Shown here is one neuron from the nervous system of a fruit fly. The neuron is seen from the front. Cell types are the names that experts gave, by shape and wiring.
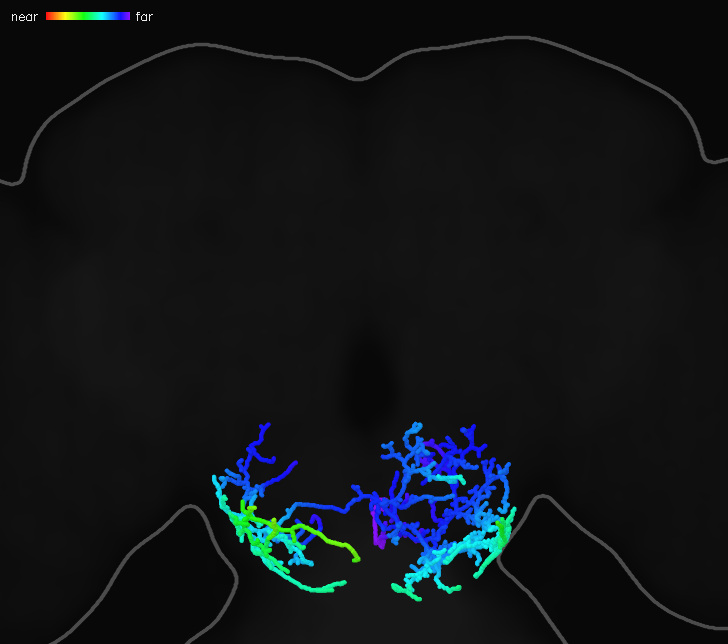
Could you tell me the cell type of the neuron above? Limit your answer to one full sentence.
Cell type GNG557 is what this neuron is.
